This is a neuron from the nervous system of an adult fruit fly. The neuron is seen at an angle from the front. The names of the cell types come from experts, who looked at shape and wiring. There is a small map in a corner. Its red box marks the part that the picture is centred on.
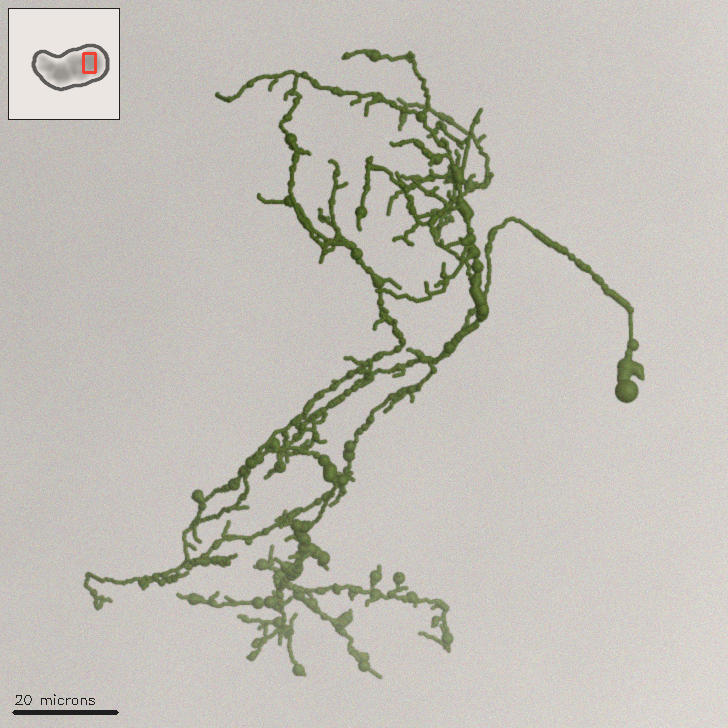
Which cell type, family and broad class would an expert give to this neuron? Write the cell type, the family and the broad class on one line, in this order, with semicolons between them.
CRE044; hemilineage AOTUv1_medial; central-brain intrinsic neuron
